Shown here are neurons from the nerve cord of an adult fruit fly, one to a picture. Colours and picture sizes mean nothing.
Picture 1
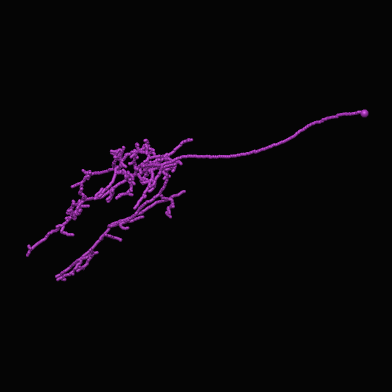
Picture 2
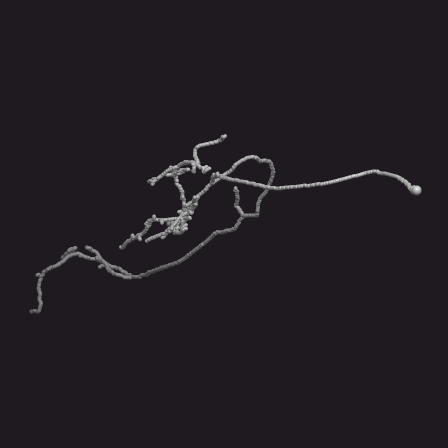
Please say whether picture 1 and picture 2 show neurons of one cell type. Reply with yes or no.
no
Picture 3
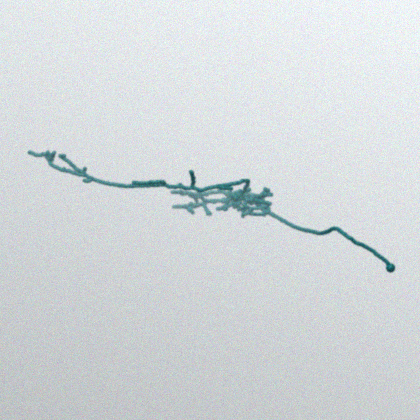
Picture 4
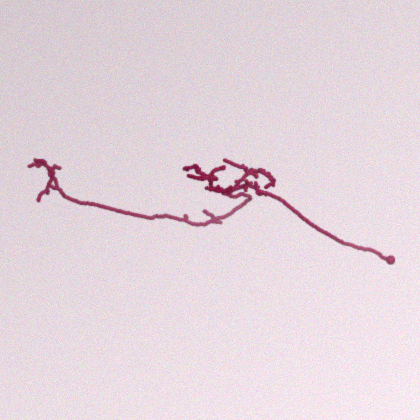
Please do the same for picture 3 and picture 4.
no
